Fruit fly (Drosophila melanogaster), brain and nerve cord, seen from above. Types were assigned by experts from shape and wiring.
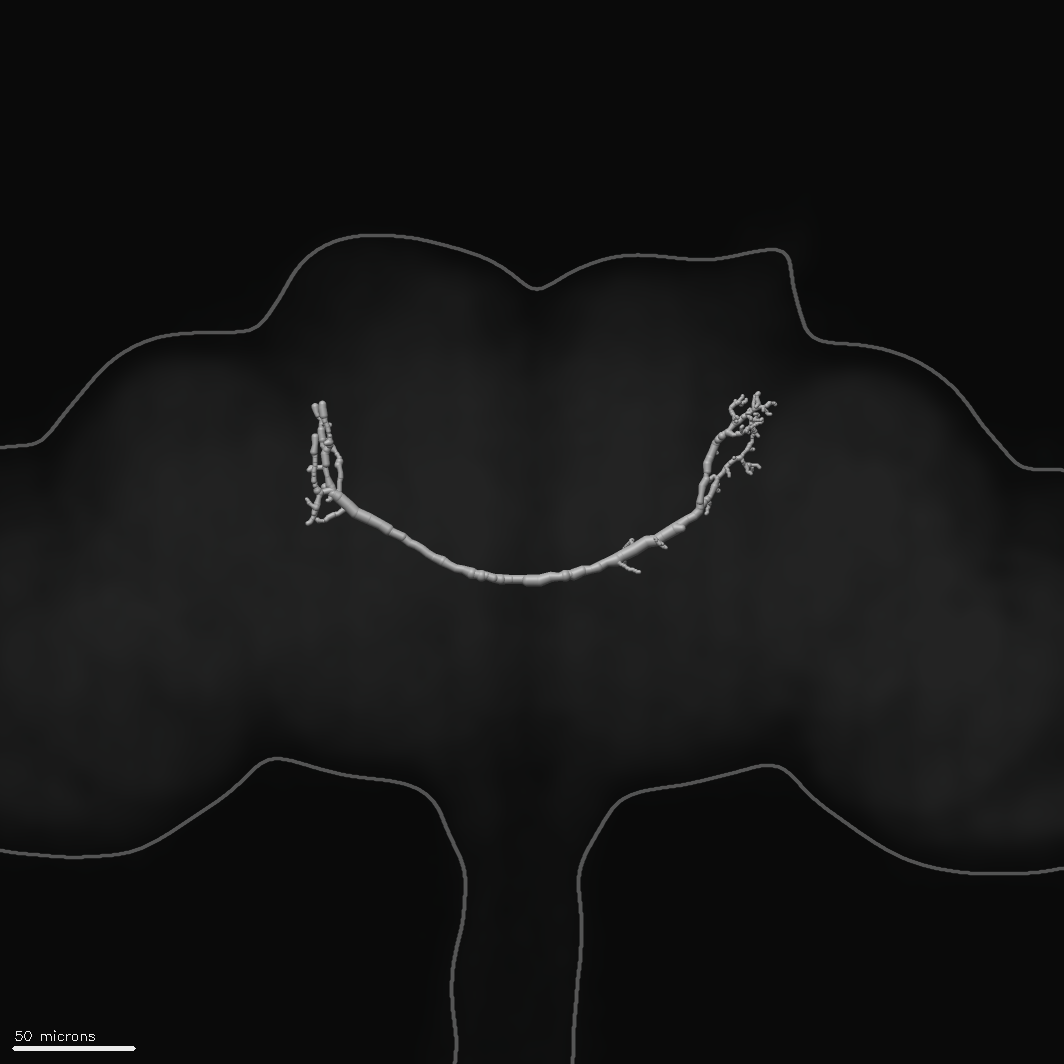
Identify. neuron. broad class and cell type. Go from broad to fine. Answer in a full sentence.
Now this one: A central-brain intrinsic neuron, type CB0090.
